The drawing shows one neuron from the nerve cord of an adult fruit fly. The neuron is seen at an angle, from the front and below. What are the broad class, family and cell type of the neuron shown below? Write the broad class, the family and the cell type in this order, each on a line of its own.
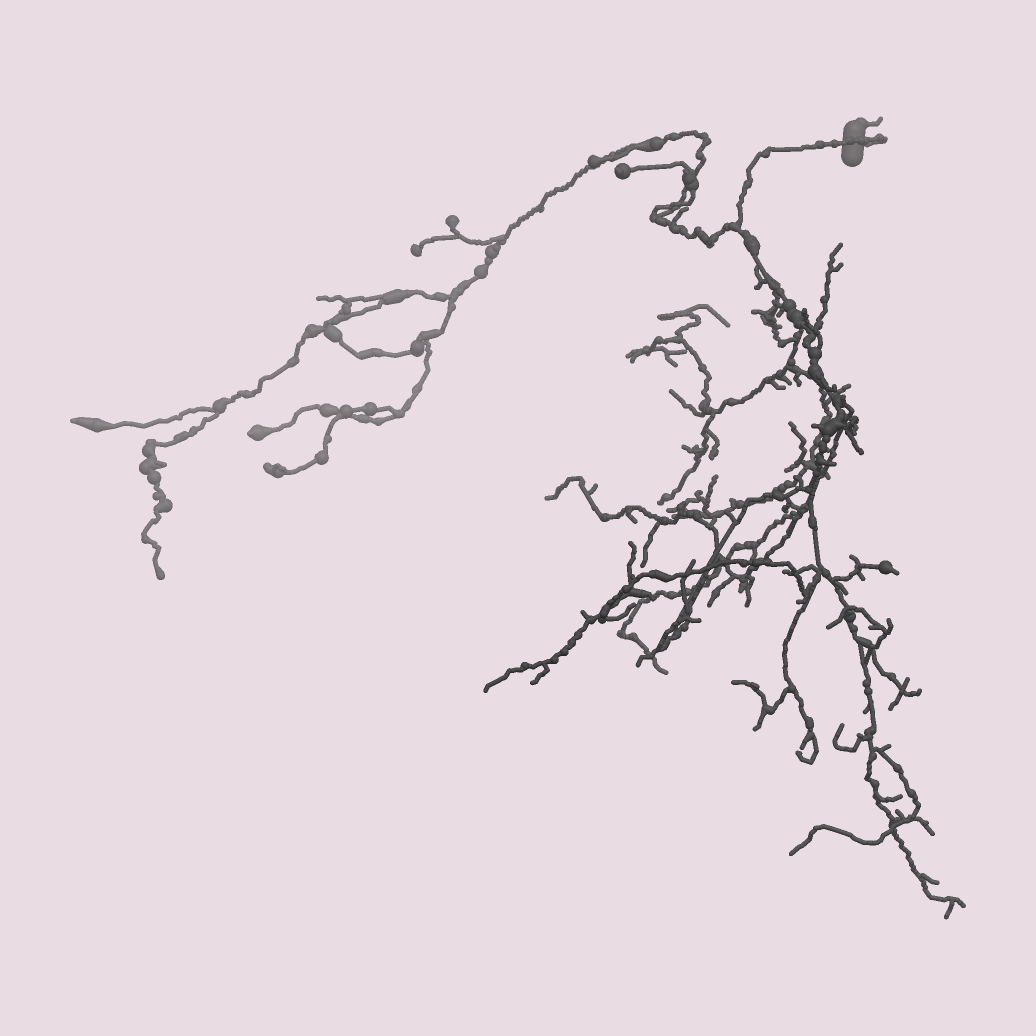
nerve-cord intrinsic neuron
hemilineage 23B
IN23B076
